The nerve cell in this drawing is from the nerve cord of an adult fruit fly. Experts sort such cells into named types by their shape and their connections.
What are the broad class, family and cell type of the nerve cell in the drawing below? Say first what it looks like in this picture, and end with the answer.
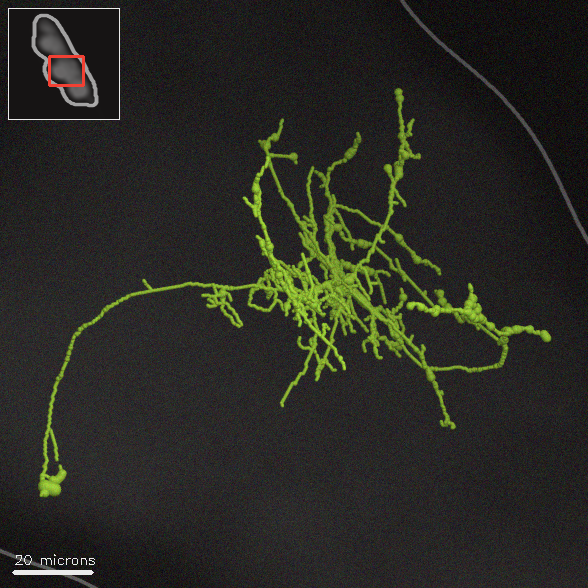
By the scale bar it is about 130 microns wide in this view. The picture shows dozens of branch ends. This is a nerve-cord intrinsic neuron. Its family is hemilineage 06B. It is of cell type IN06B047.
